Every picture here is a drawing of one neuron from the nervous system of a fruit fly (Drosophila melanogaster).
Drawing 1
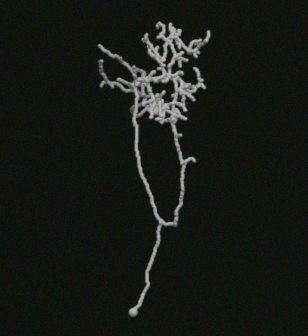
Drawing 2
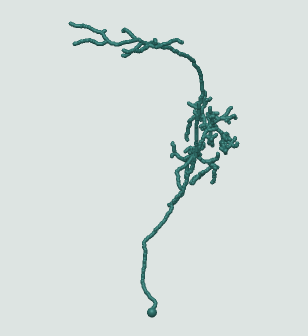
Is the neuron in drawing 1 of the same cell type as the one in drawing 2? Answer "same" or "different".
same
